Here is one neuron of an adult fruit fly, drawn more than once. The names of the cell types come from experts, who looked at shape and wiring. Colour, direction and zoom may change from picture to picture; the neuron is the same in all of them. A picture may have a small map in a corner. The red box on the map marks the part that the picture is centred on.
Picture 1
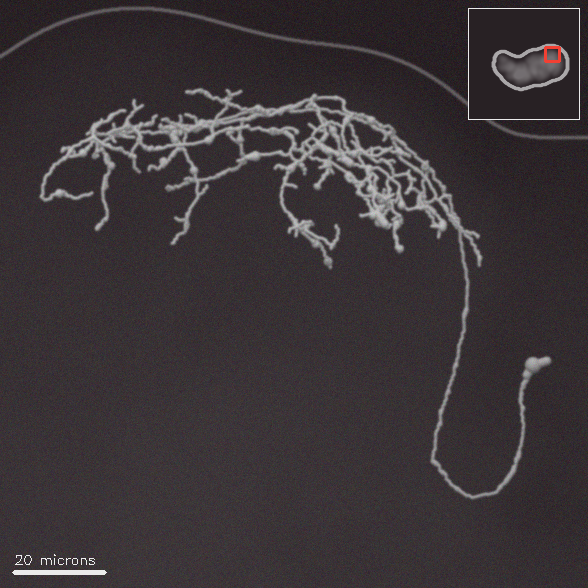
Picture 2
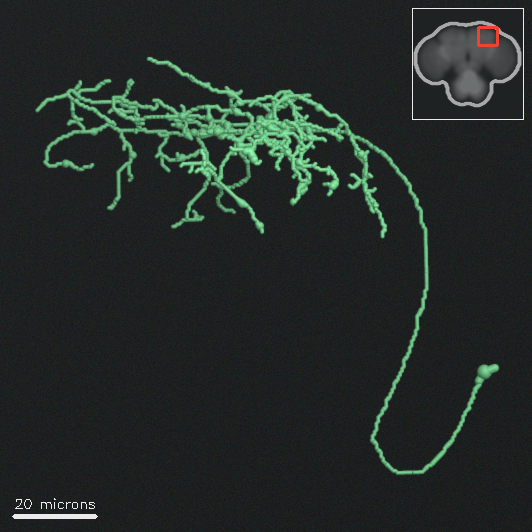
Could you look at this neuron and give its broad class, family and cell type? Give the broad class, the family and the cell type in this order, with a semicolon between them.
central-brain intrinsic neuron; hemilineage SLPav2; SLP087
